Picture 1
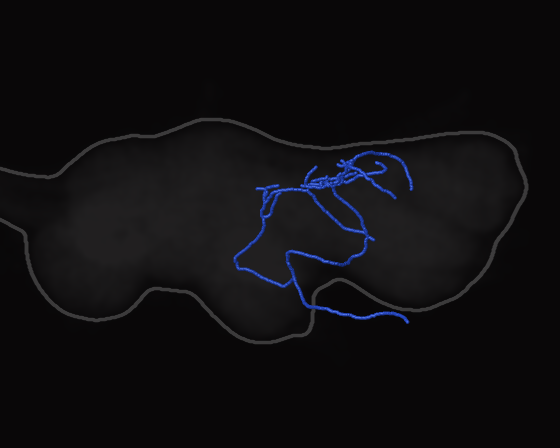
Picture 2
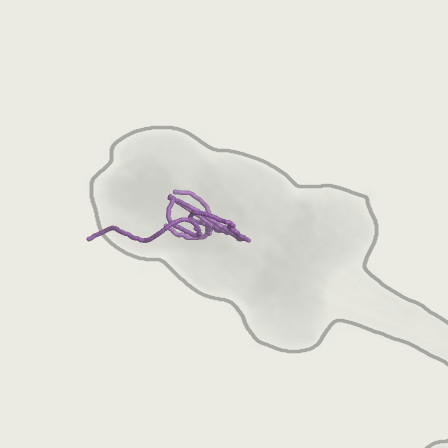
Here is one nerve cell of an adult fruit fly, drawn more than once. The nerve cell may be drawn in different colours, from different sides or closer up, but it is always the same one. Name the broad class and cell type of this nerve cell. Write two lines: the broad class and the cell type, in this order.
sensory neuron entering the nerve cord
SNxx32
